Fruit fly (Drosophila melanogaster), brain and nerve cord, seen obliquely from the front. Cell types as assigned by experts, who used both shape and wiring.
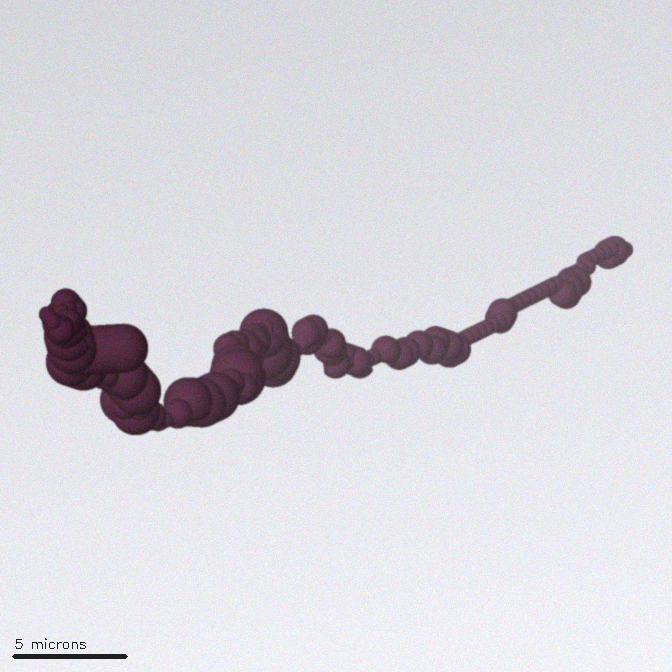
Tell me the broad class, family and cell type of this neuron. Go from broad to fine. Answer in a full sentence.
A sensory neuron entering the nerve cord of class mechanosensory proprioceptive, type SNpp47.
